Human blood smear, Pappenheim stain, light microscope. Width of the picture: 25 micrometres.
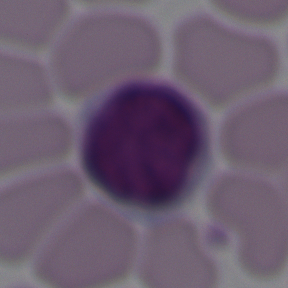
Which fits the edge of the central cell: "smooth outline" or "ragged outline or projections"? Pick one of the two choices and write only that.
Smooth outline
